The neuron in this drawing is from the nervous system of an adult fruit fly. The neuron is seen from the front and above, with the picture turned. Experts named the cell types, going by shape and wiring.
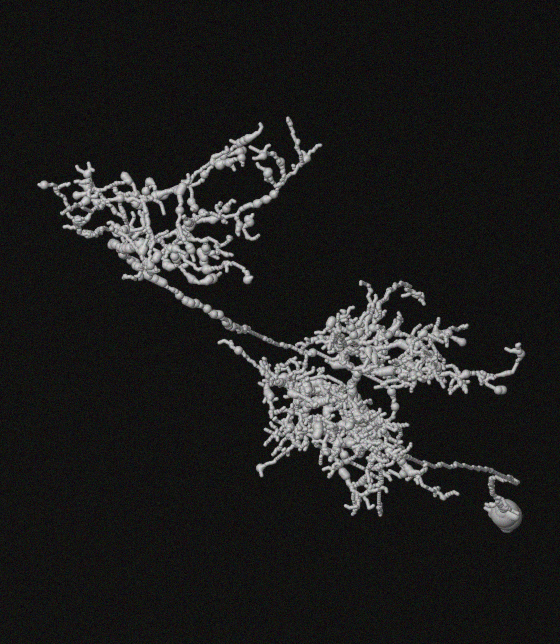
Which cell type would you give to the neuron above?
IN05B032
